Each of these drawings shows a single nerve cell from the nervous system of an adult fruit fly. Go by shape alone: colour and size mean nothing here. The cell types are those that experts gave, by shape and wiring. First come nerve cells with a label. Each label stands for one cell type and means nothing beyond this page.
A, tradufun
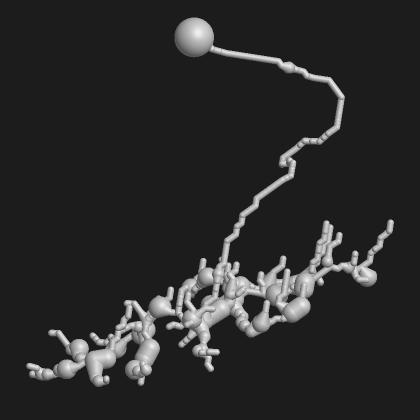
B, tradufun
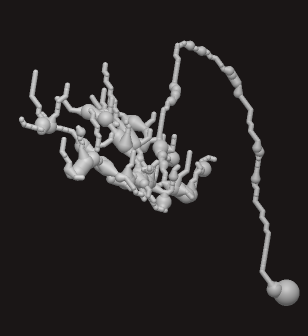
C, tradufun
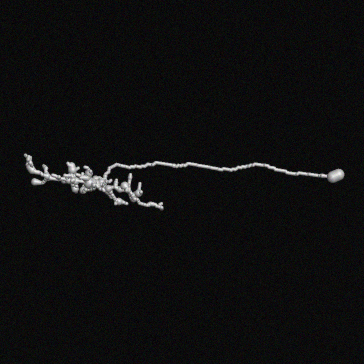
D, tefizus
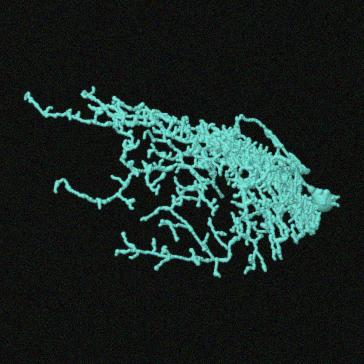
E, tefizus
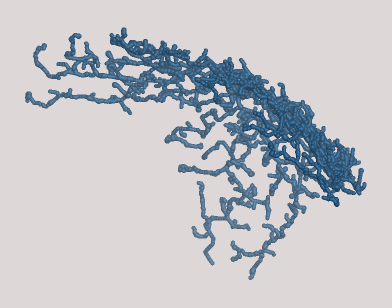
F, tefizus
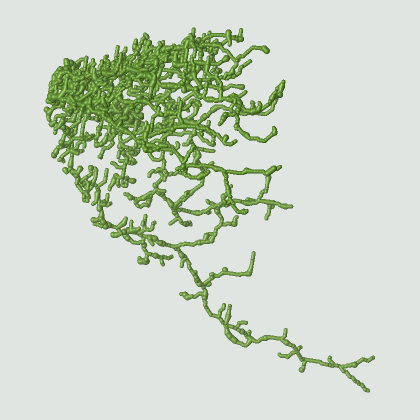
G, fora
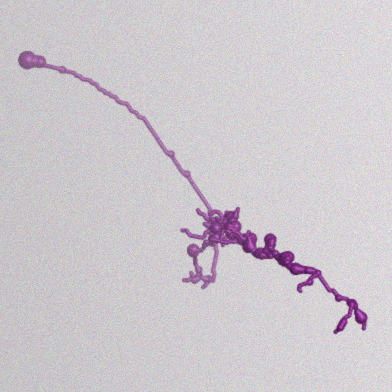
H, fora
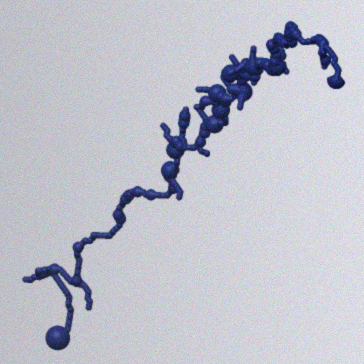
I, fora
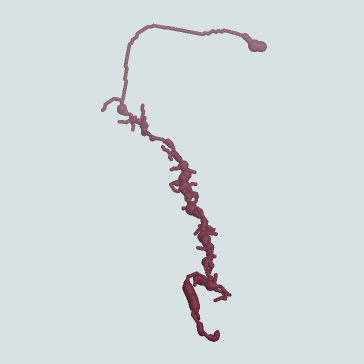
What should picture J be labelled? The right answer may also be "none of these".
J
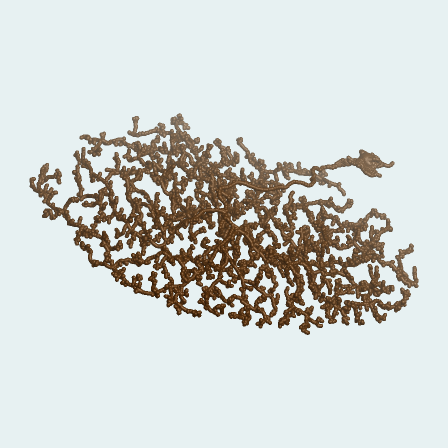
tefizus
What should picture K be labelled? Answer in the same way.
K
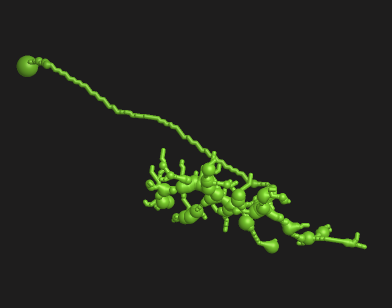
tradufun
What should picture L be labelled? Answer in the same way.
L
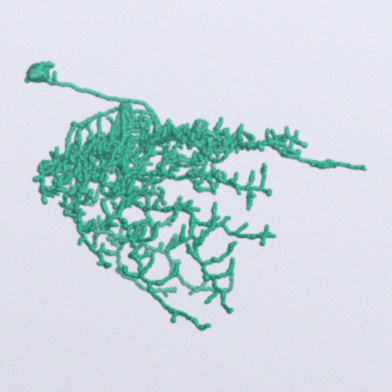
tefizus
